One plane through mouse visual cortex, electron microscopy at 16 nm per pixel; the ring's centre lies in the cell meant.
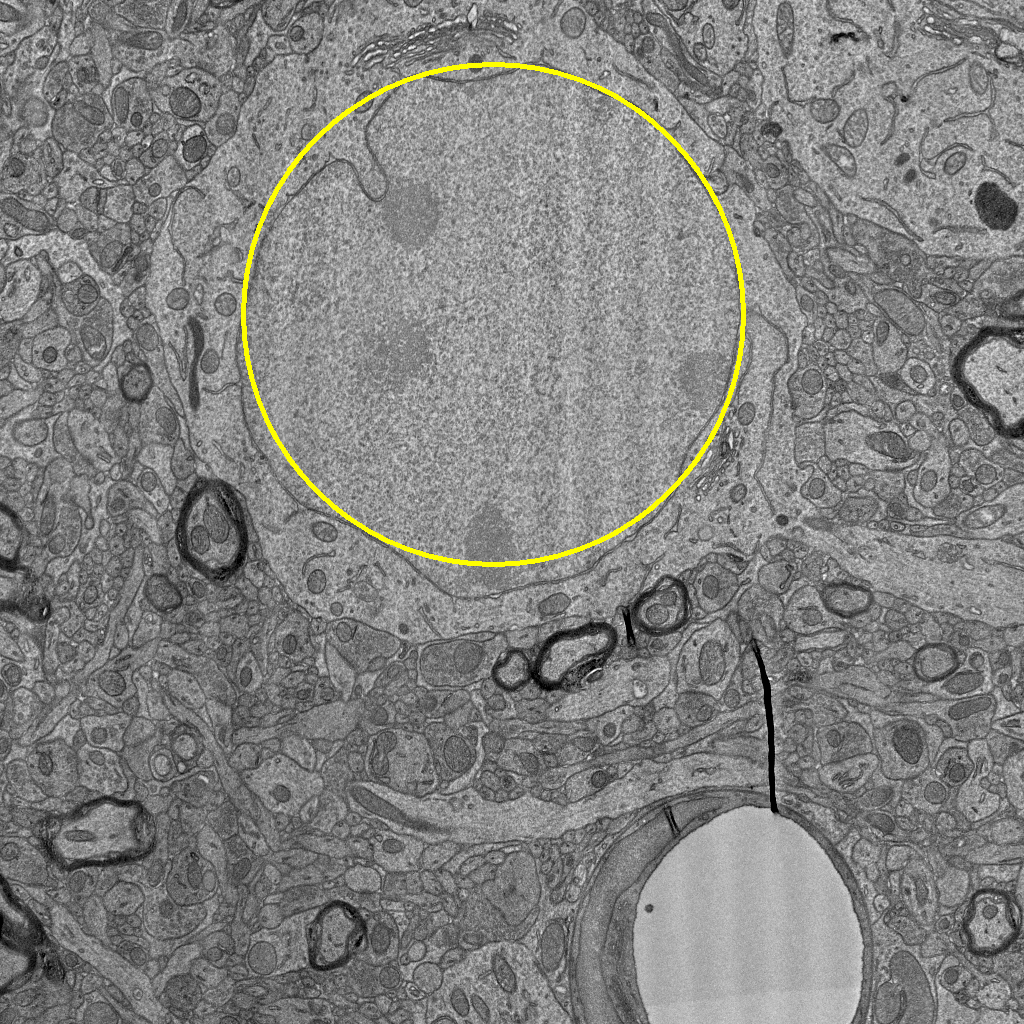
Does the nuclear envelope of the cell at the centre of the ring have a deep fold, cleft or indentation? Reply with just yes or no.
Yes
